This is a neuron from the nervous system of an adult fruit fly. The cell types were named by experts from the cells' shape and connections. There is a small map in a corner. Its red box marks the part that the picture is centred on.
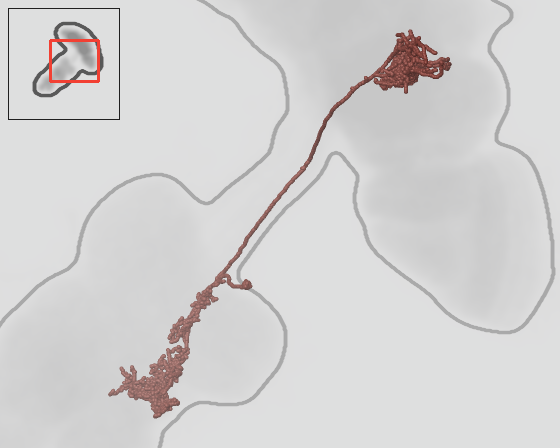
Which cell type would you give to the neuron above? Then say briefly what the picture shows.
It is of cell type AN17A076. This is an ascending neuron. As drawn here it is about as wide as it is tall.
